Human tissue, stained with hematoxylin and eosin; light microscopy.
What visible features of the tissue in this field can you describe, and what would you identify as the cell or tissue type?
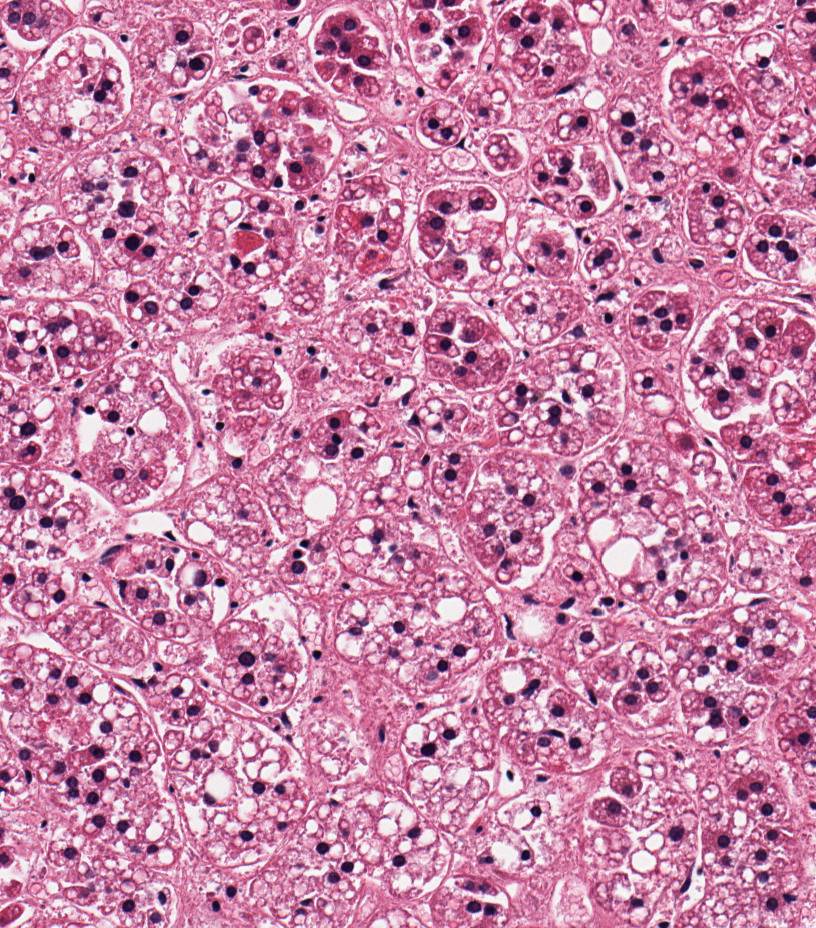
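Arrangement: cells lie in rounded nests split by thin septa throughout. Cytoplasm: mostly pink, packed with small clear vacuoles of varying size; scattered cells, clearest upper left, are denser, deep red, with few vacuoles. Nuclei: small, round, dark. This tissue is adrenal gland.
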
